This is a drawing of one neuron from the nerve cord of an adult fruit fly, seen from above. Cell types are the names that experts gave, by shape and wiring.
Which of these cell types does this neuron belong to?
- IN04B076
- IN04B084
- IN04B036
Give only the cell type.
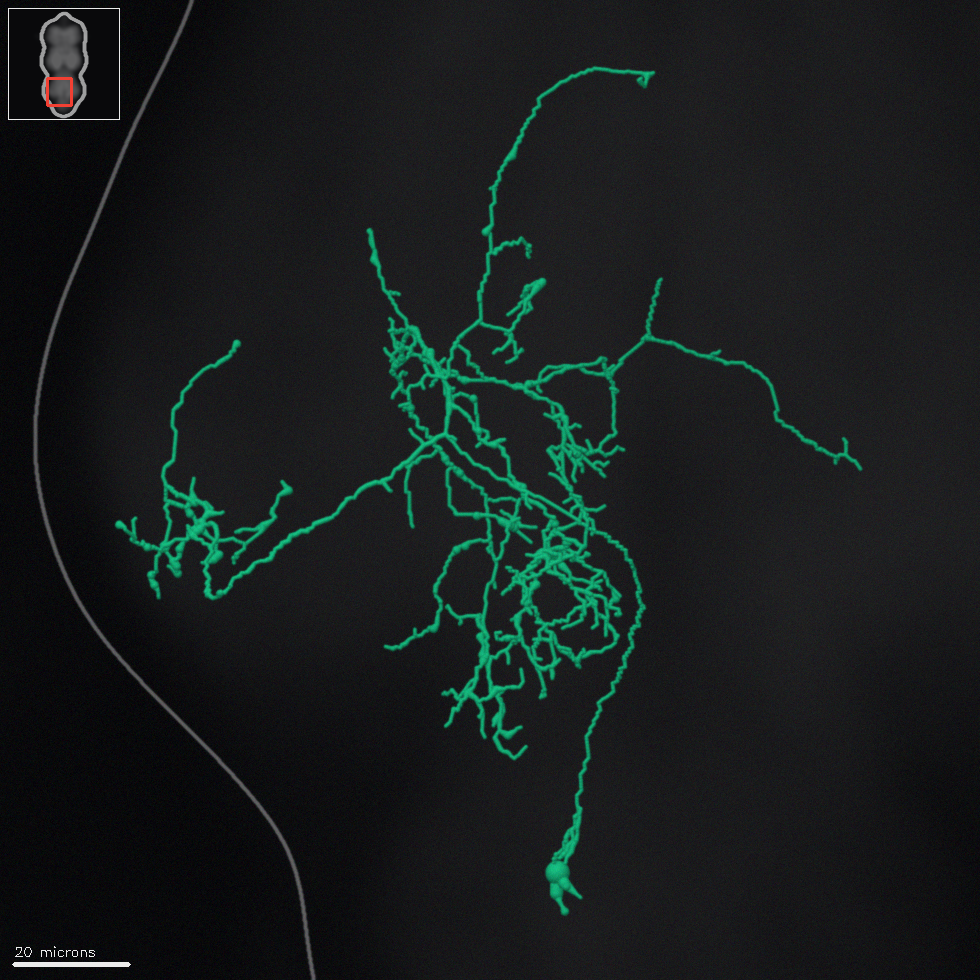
IN04B076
